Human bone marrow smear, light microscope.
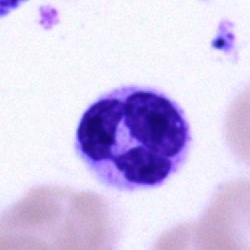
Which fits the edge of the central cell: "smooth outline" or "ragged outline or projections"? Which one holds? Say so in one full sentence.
The cell's outline is smooth, without projections.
